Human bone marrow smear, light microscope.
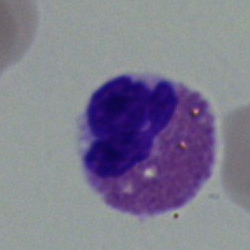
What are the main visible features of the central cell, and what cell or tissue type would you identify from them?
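Look first at the nucleus: it lies toward the left side of the cell, and its chromatin is dark purple and densely stained. Around it the cytoplasm is abundant and pinkish-purple, filled with fine granules. This is an eosinophil.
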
